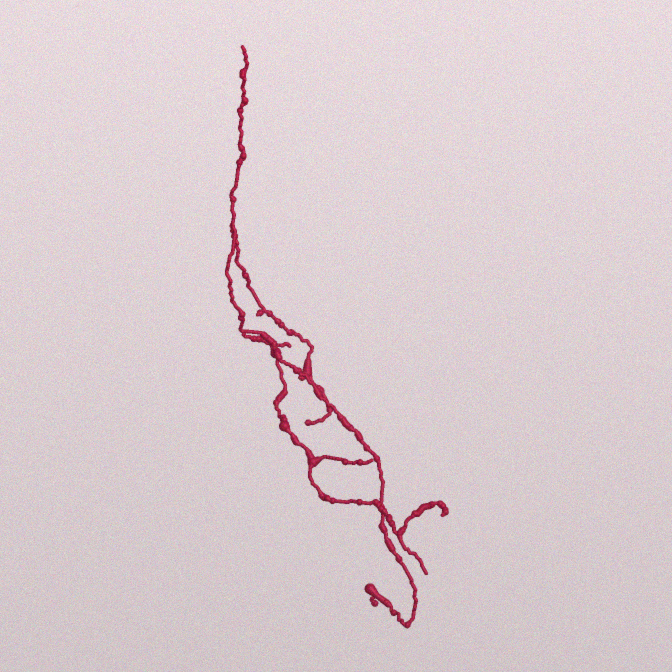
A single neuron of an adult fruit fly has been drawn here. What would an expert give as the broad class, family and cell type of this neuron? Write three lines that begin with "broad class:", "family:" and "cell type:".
broad class: sensory neuron entering the brain
family: class mechanosensory
cell type: JO-FV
